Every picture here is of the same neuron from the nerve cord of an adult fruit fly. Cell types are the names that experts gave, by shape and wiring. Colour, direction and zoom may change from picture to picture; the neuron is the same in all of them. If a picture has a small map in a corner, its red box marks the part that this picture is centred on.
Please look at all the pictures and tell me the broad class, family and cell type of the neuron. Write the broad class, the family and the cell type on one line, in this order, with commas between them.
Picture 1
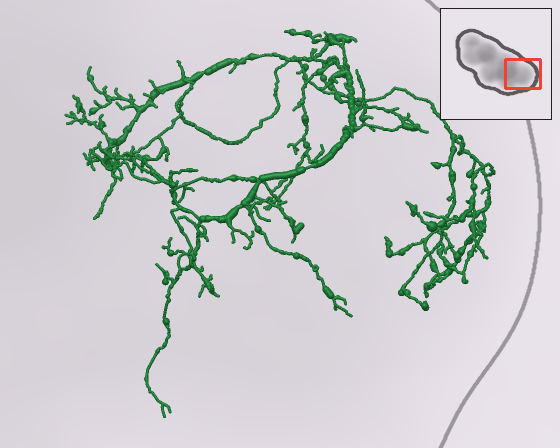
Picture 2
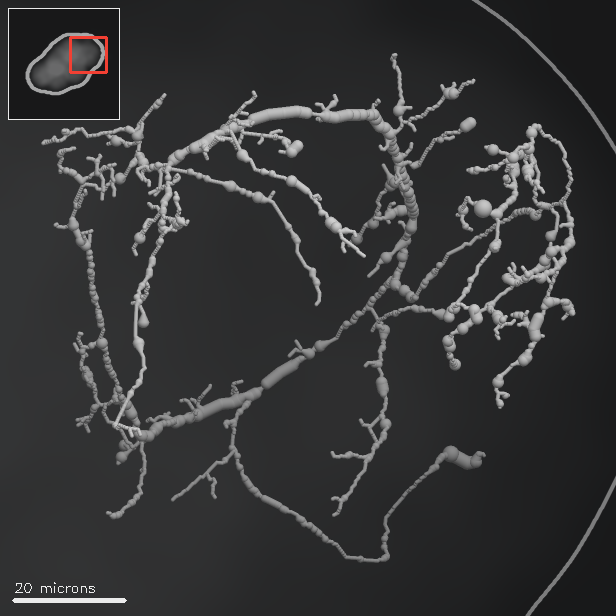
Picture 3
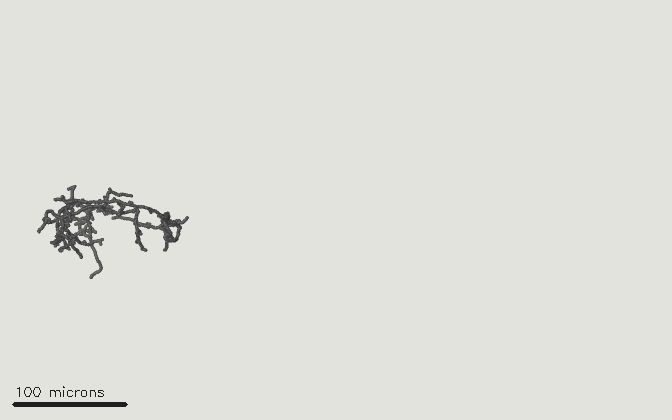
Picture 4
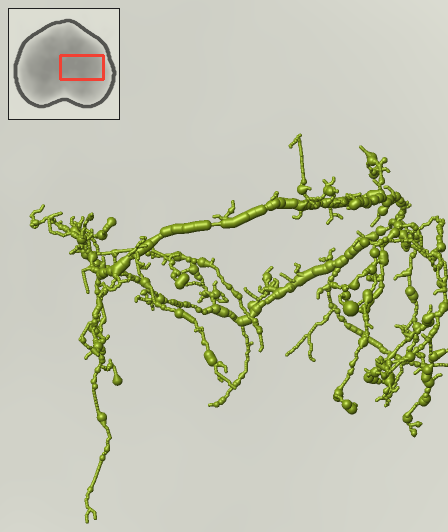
nerve-cord intrinsic neuron, hemilineage 03A, IN03A069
